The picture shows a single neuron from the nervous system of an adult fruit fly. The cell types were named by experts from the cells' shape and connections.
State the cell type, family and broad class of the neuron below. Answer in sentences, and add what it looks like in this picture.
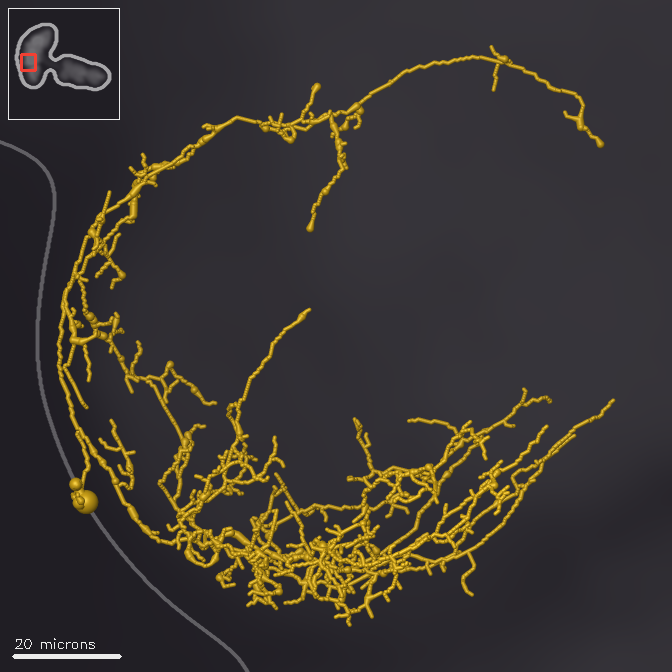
Its cell type is AVLP292. Its family is hemilineage VLPa1_lateral. It is a central-brain intrinsic neuron. The cell body can be seen at the lower left of the picture. From top to bottom in the picture it spans about 110 microns. The picture shows more than a hundred branch ends.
